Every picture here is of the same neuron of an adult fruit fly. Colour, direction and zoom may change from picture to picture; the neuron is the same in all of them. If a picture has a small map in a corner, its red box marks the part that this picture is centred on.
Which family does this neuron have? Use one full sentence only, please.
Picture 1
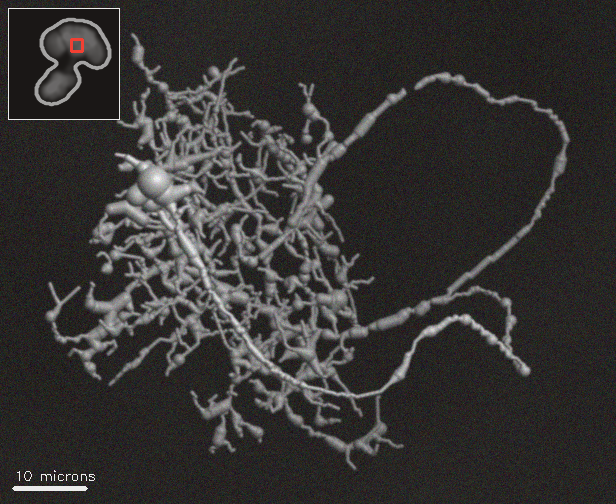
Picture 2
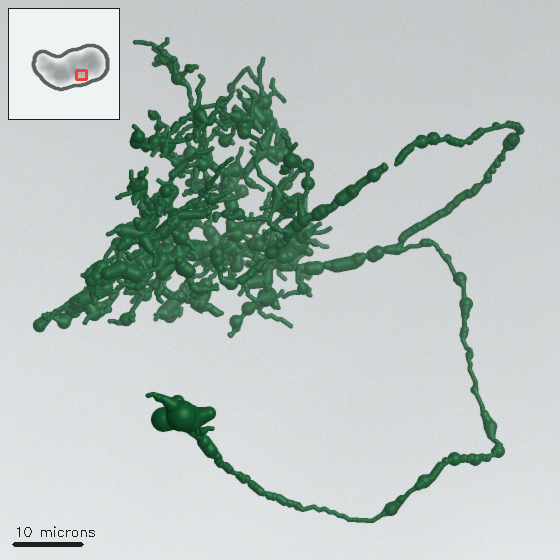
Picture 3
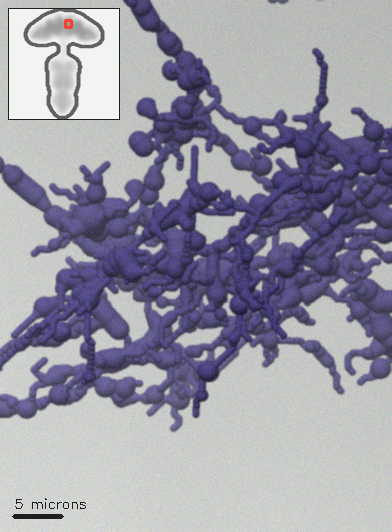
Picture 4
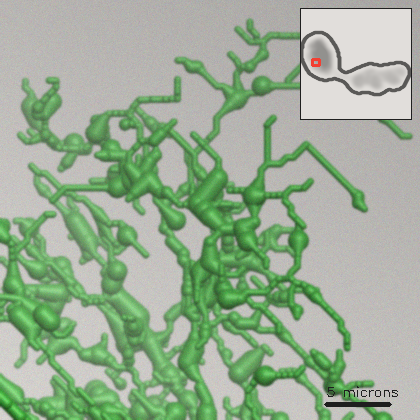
Within family hemilineage TRdm is found this neuron.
